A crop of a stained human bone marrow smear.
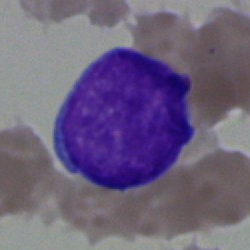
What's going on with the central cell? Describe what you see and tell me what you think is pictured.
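The cell is roughly round, with a flattened, slightly angular edge at the upper right. Its nucleus occupies almost the whole cell, leaving very little cytoplasm. The deep purple chromatin appears finely stippled, without coarse dark clumps. No granules are visible. Name: blast.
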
